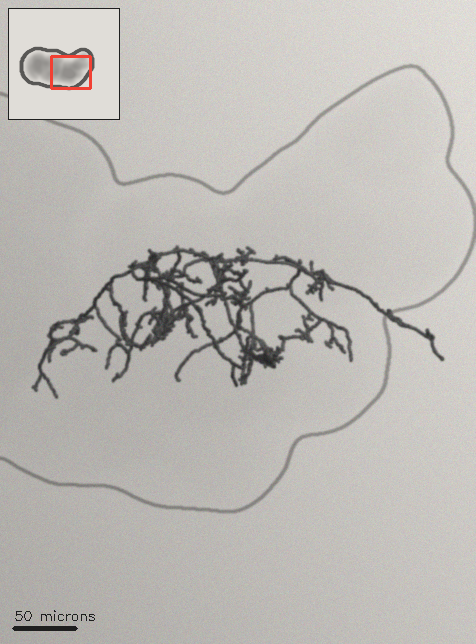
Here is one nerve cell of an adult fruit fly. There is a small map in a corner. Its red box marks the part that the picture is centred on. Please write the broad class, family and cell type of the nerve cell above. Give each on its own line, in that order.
efferent neuron of the nerve cord
hemilineage 00B
EN00B008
